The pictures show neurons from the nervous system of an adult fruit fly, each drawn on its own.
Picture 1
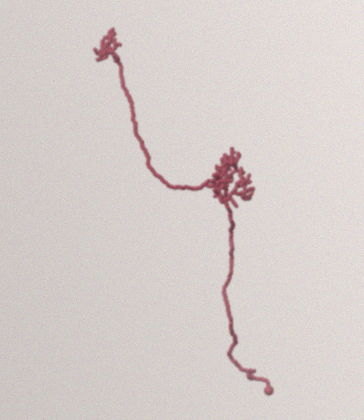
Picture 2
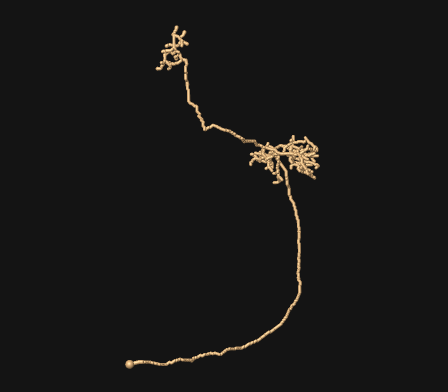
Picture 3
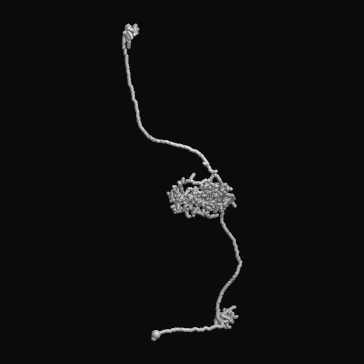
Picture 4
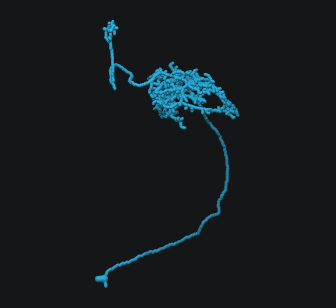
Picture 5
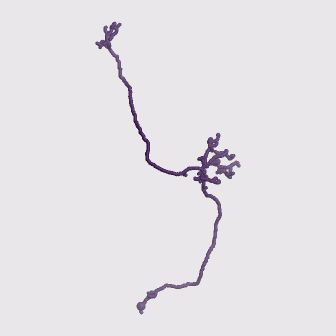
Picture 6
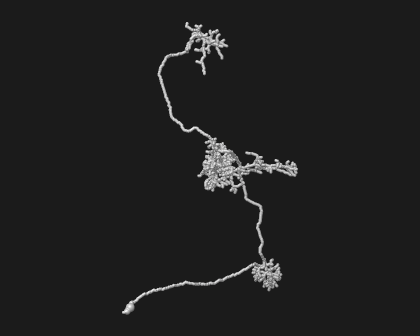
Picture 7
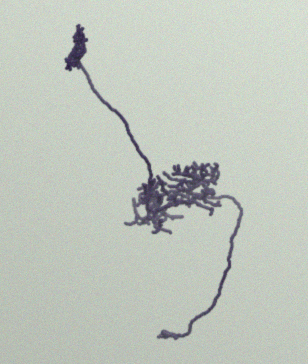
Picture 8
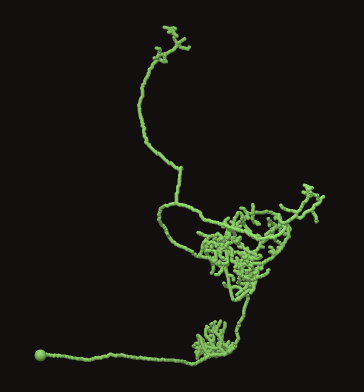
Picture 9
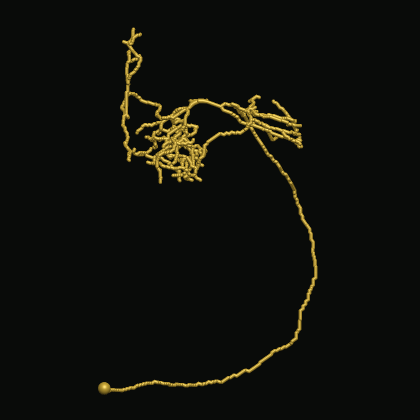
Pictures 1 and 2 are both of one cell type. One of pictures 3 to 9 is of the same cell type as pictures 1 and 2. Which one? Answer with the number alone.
5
